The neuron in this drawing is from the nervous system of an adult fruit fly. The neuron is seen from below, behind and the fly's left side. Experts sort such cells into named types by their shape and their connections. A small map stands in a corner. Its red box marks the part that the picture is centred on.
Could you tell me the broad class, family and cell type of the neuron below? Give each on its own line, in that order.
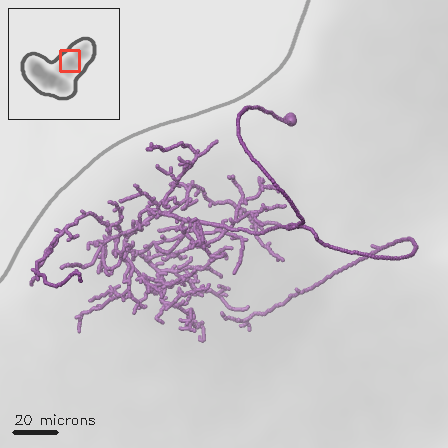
nerve-cord intrinsic neuron
hemilineage 19B
IN19B043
